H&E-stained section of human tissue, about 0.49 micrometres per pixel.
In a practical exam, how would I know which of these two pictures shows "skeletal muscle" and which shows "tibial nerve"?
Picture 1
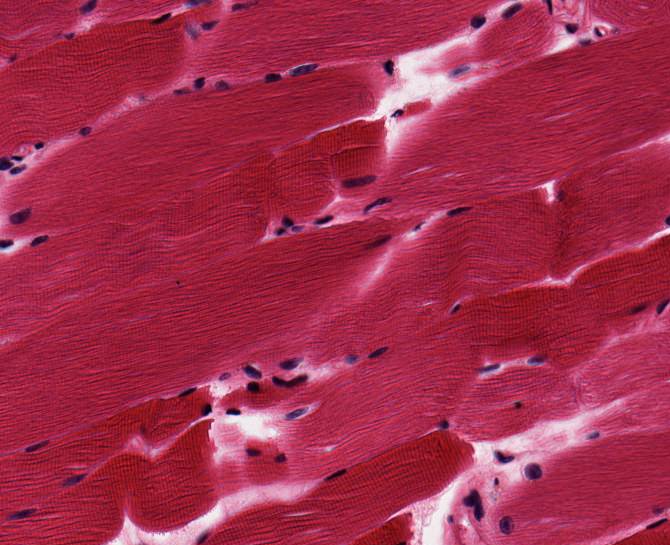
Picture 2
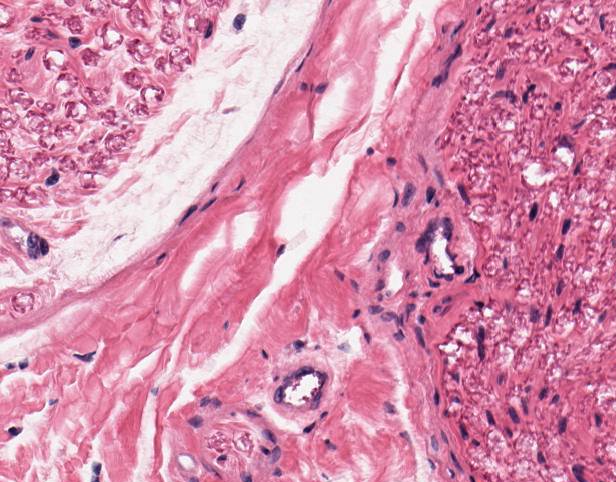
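Skeletal muscle appears in picture 1, tibial nerve in picture 2. The skeletal muscle fibres rise diagonally from lower left to upper right, show fine transverse cross-striations, stain a deep pink-red, and carry dark elongated nuclei at their edges. The tibial nerve shows two bundles of closely packed round fibre profiles, at the upper left and along the right side, the right one pale and bubbly; between them runs a diagonal band of dense, wavy eosinophilic collagen with sparse thin spindle-shaped nuclei.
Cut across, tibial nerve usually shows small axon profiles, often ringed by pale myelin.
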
